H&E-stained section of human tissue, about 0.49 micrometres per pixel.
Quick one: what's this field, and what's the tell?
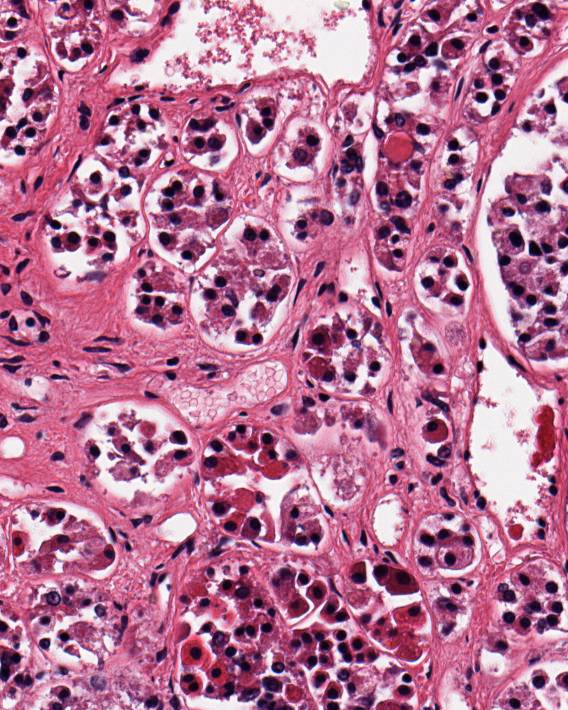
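This is pars distalis of the pituitary.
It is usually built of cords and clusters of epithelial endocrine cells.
Within the nests, many cells have pale pink, granular to vacuolated cytoplasm, and most nuclei are small, round and dark. Septa of pink collagen with scattered spindle-shaped nuclei separate the nests, many of which have pulled away, leaving clear clefts.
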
